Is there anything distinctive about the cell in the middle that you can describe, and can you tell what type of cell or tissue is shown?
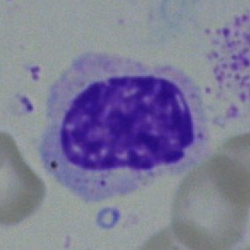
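The outline is irregular and slightly wavy, not smoothly round. Dark purple chromatin is clumped, with scattered pale patches between the clumps. A moderate rim of pale greyish-blue cytoplasm surrounds the nucleus on every side, and no clear vacuoles are present. The cell is a myelocyte.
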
